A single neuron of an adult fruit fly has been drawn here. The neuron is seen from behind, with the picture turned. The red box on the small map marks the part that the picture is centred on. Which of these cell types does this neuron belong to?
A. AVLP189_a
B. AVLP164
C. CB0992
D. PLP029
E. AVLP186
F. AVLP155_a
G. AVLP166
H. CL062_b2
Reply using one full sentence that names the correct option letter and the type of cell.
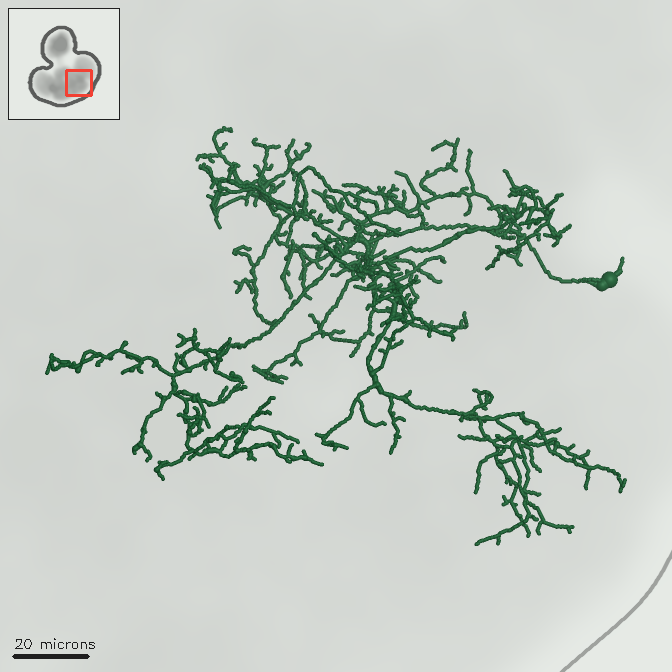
The neuron is of the AVLP166 cell type, which is option G.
